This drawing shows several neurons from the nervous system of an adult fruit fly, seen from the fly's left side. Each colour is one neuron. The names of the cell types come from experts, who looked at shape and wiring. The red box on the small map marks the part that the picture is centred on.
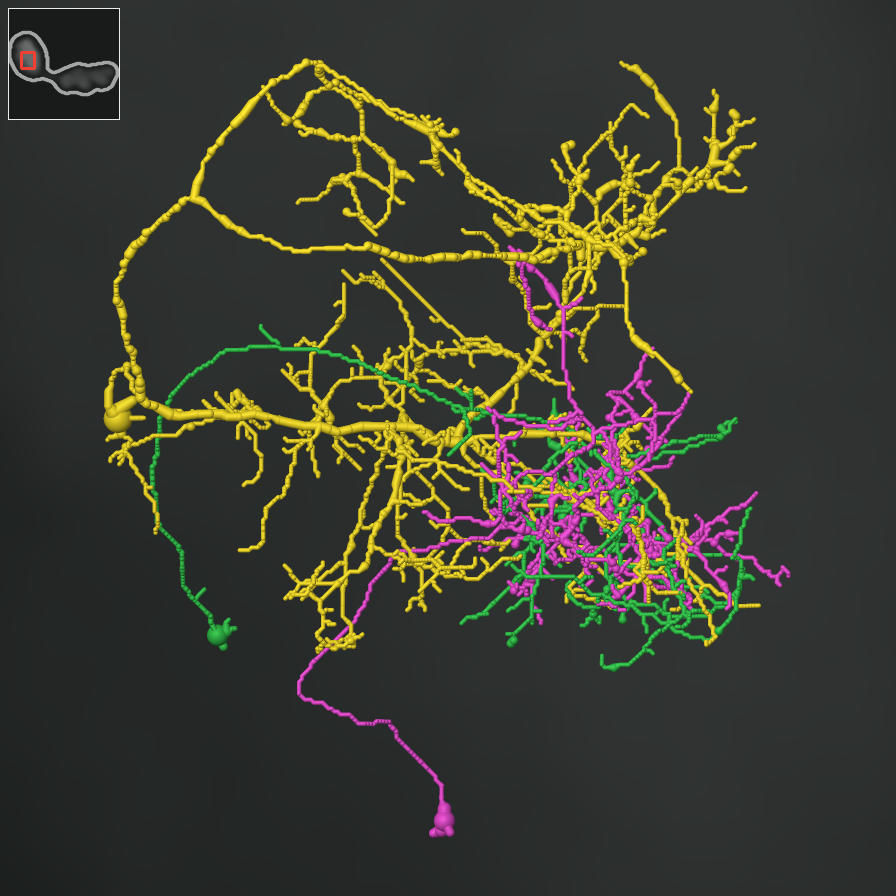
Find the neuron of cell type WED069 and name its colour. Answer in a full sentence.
The colour is yellow.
